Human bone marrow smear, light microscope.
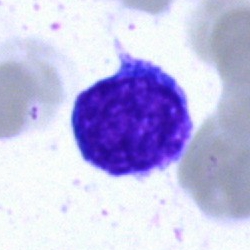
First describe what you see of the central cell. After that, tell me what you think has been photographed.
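Nearly the whole cell is filled by the nucleus, its chromatin dense and coarsely clumped with a mottled look. Only a scant rim of deep blue cytoplasm can be made out, best at the top of the cell. From that top a single short tapering projection extends. The cell is a lymphocyte.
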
